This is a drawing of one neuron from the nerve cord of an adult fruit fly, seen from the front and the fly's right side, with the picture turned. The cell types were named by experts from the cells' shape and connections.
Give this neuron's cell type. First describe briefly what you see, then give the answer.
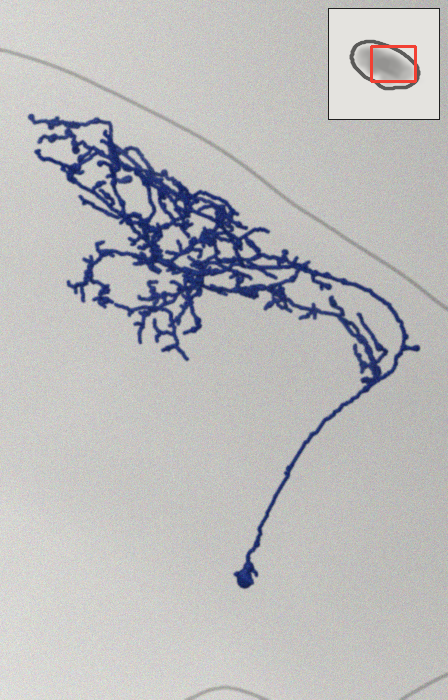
Dozens of branch ends can be seen. In this view it is about as wide as it is tall. Its broad class is nerve-cord intrinsic neuron. The cell type is IN06A039.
